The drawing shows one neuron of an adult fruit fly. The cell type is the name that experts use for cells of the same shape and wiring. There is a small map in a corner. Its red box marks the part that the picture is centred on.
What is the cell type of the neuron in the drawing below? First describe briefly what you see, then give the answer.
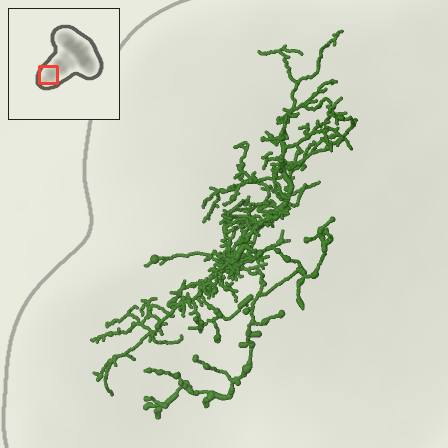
The picture shows dozens of branch ends. As drawn here it is taller than it is wide. It is a nerve-cord intrinsic neuron. Its cell type is INXXX199.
